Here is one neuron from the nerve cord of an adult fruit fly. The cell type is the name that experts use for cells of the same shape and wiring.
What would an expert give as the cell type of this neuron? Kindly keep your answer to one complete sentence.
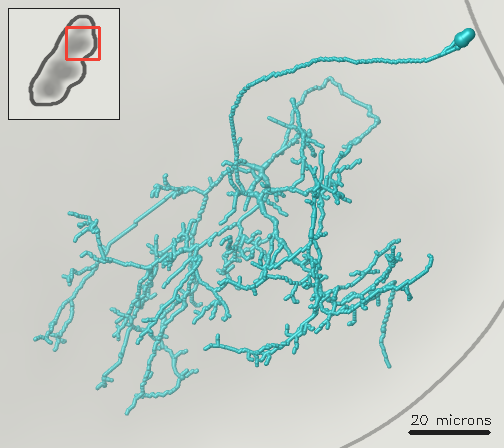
The neuron has IN04B095 as its cell type.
